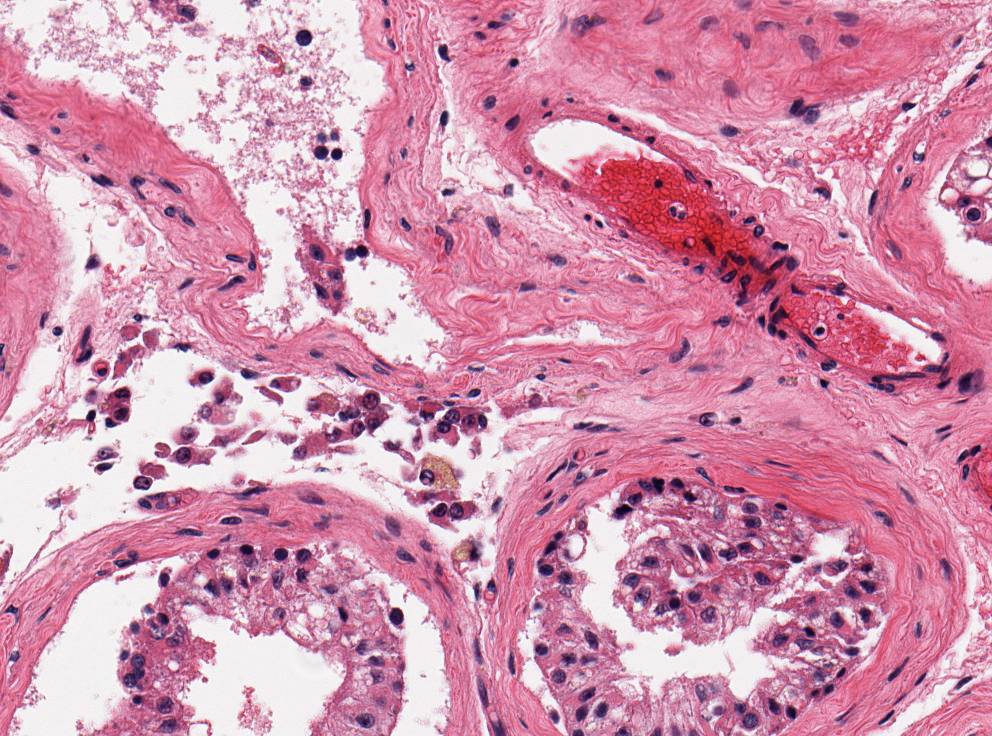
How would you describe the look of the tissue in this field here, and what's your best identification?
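Rounded tubules with thick pink walls sit in looser interstitial tissue, two cut across at the bottom. Their walls are wavy concentric eosinophilic fibre layers with flattened spindle nuclei. Left of centre lie loosely clustered round-nucleated, pink granular cells, a few with golden-brown pigment. That's testis.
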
